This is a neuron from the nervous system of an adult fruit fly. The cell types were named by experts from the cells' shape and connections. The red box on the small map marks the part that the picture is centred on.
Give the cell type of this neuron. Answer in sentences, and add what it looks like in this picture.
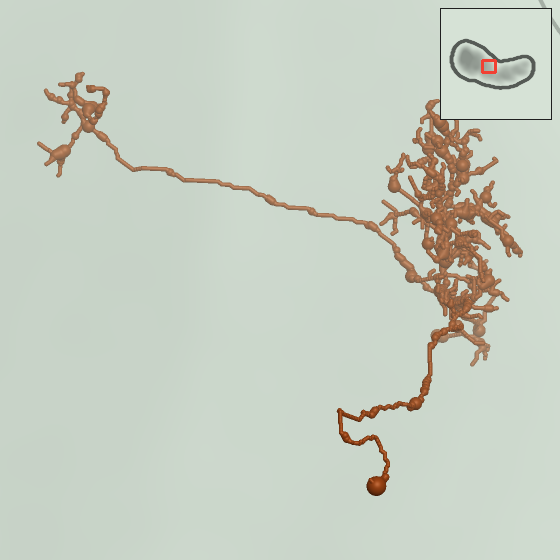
The cell type is Tlp13. Its broad class is optic-lobe intrinsic neuron. The picture shows dozens of branch ends. As drawn here it is about as wide as it is tall.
